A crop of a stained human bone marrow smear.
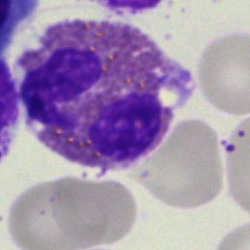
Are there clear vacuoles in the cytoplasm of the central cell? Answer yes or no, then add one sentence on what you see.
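Yes. A single clear round vacuole lies at the right edge of the cytoplasm.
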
